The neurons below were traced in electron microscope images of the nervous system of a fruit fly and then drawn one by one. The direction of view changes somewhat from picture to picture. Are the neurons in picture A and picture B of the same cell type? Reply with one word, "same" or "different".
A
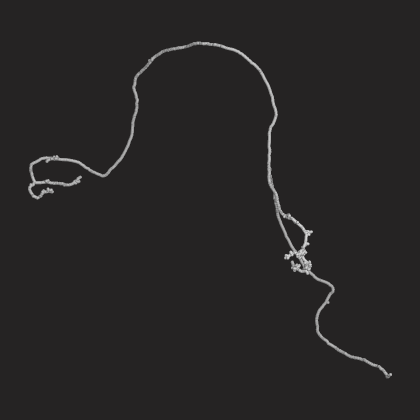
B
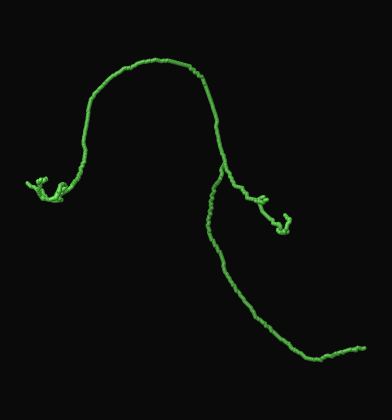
same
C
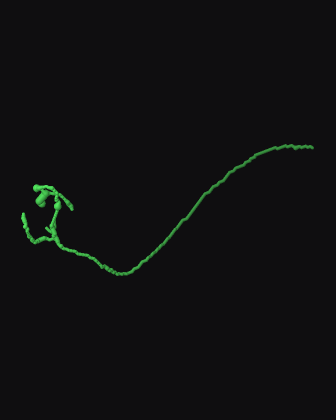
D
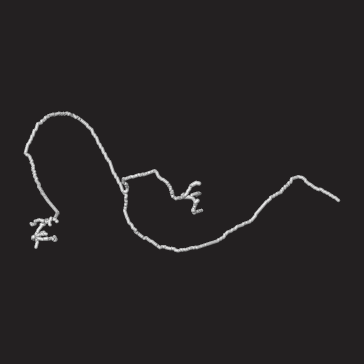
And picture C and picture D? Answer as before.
different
